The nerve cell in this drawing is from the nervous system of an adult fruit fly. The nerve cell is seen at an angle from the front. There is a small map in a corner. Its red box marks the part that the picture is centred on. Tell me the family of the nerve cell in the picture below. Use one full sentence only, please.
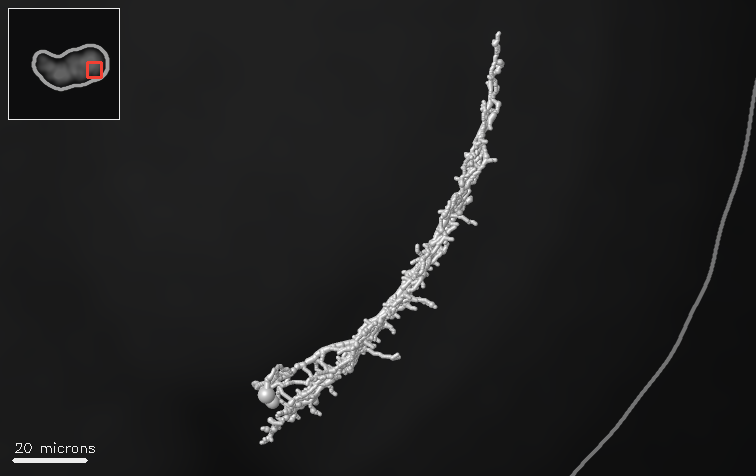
For family, the nerve cell is given as Pm.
